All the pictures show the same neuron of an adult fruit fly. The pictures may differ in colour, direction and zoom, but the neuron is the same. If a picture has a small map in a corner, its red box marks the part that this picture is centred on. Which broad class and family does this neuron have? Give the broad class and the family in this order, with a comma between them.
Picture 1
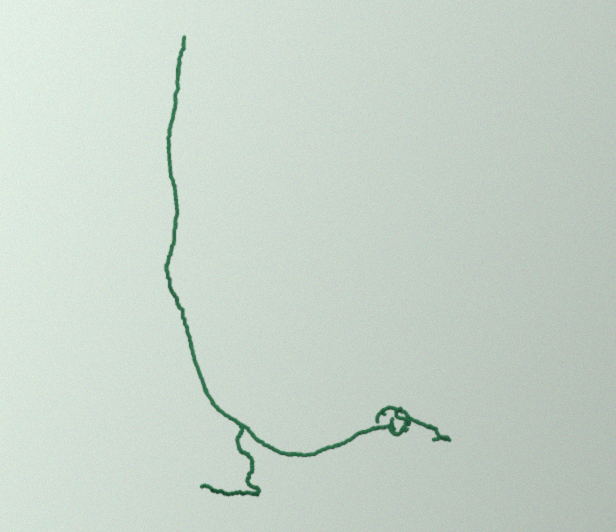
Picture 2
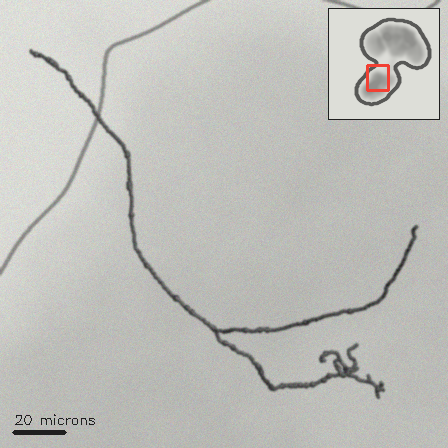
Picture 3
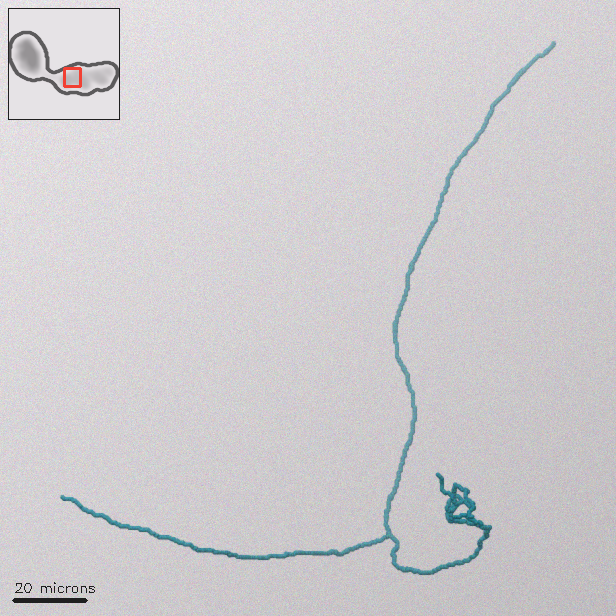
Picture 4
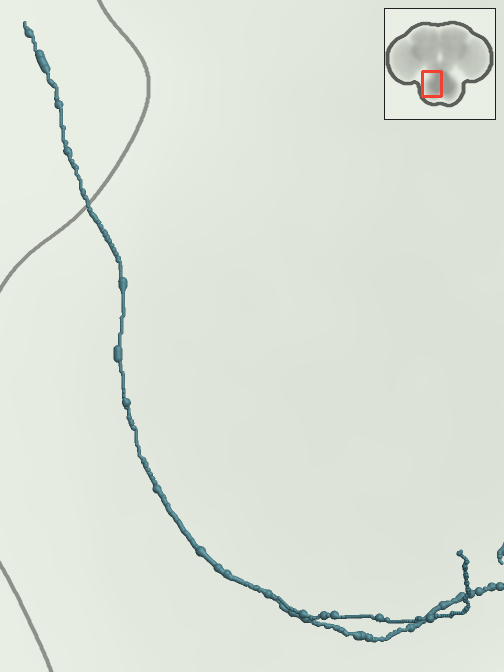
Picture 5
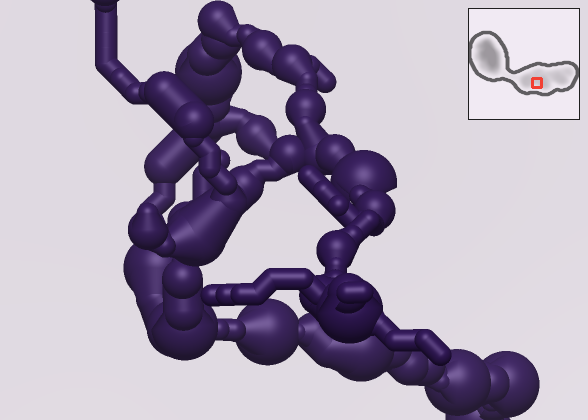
sensory neuron entering the nerve cord, class mechanosensory tactile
